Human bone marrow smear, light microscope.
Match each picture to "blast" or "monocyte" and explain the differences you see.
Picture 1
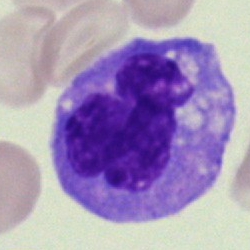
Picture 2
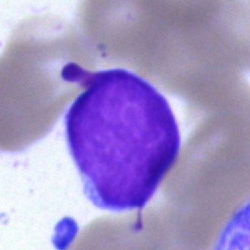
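Picture 1 is a monocyte, picture 2 a blast. Outline: roughly round with a slightly irregular border (monocyte); rounded, slightly oval, taller than wide (blast). Nucleus: left of centre in the monocyte, with dark purple, mottled, clumped chromatin; in the blast, deep purple and filling nearly the whole cell. Cytoplasm: abundant, blue-violet and widest on the right in the monocyte; in the blast, just a small pale blue patch at the lower left edge.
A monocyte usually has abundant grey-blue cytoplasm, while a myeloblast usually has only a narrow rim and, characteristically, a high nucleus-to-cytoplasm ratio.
Vacuoles: several small clear ones, mostly in the monocyte's right-hand cytoplasm.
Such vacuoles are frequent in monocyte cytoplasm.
The blast also shows a short stalk ending in a rounded knob at the upper left and a thin tail-like strand hanging from its bottom edge.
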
